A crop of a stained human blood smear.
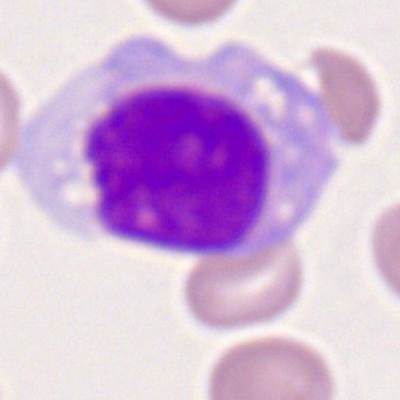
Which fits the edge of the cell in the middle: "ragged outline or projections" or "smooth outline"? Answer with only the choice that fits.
Ragged outline or projections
